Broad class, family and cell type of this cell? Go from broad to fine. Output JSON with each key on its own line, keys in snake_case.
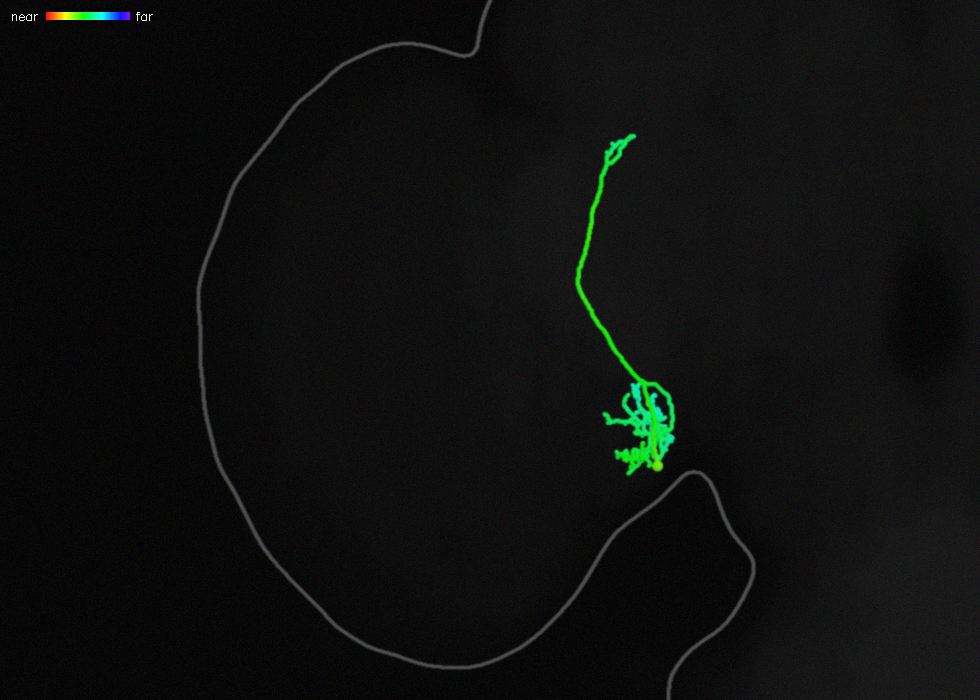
{
 "broad_class": "visual projection neuron",
 "family": "LoVP",
 "cell_type": "LoVP1"
}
